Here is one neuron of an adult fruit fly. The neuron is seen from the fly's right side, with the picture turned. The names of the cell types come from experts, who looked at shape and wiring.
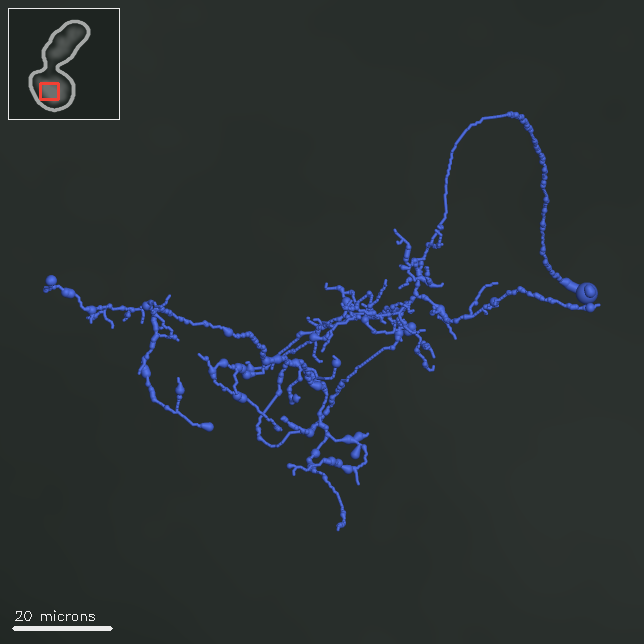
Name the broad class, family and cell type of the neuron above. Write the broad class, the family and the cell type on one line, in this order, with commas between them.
central-brain intrinsic neuron, hemilineage VLPp&l1_anterior, AVLP469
